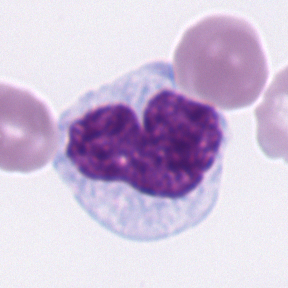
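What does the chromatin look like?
Dark purple and coarsely mottled, not smooth.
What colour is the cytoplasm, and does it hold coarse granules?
Pale greyish blue, with no coarse granules.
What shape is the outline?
Roughly round, its edge slightly uneven.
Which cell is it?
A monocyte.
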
